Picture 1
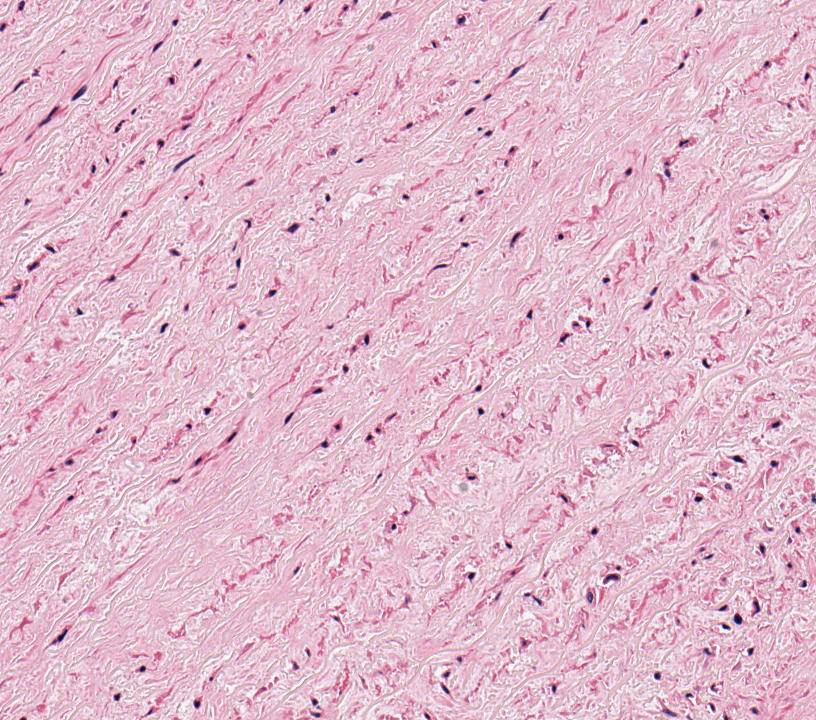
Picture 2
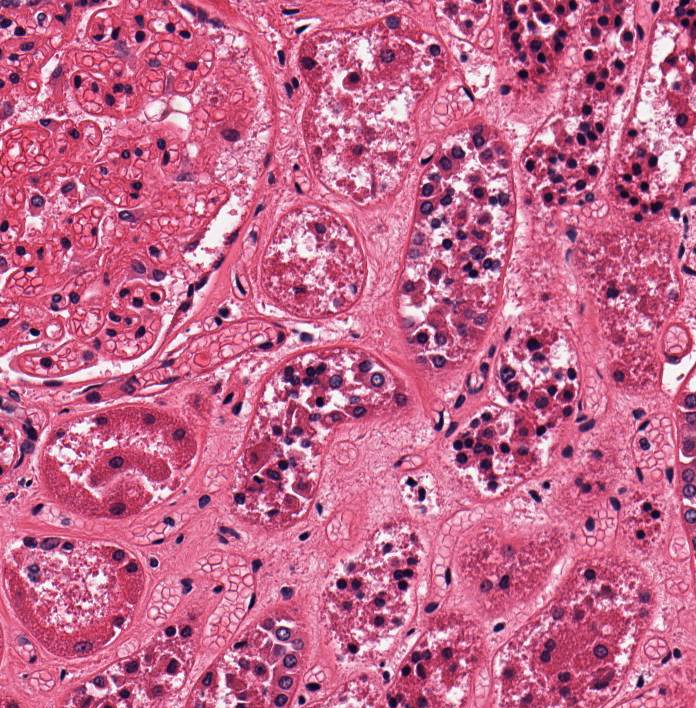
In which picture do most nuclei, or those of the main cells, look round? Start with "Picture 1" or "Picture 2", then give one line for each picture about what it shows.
Picture 2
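What picture 1 shows: The nuclei are small, dark and mostly elongated or spindle-shaped.
What picture 2 shows: Nuclei of the cells in the nests are round and darkly stained.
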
